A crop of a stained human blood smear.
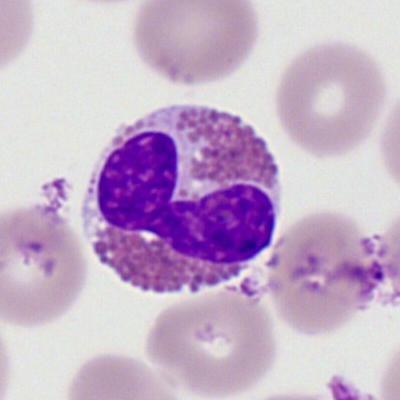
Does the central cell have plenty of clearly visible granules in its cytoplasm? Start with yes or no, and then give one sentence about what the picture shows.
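Yes. The cytoplasm is densely packed with granules.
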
